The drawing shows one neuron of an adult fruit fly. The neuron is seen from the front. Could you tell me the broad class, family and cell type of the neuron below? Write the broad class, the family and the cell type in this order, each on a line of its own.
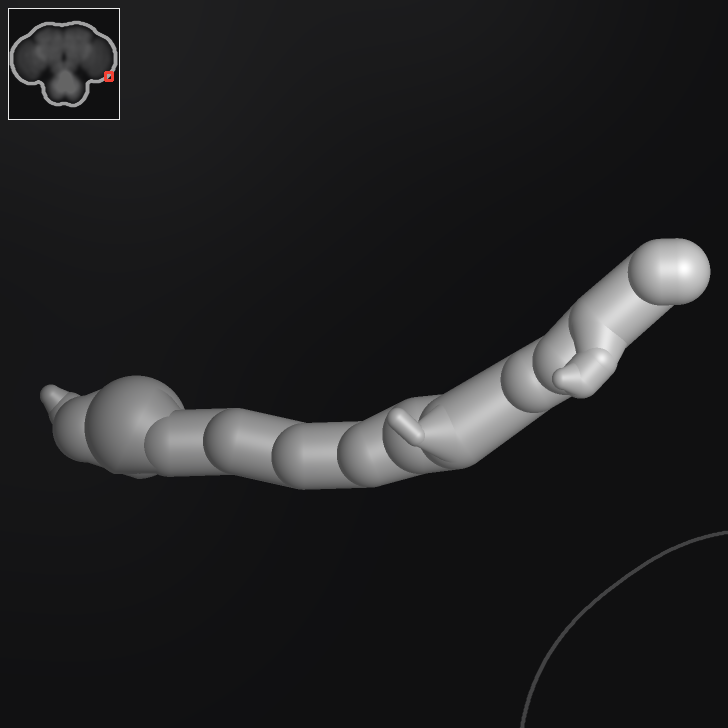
photoreceptor or other optic-lobe sensory neuron
class visual
R1-R6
